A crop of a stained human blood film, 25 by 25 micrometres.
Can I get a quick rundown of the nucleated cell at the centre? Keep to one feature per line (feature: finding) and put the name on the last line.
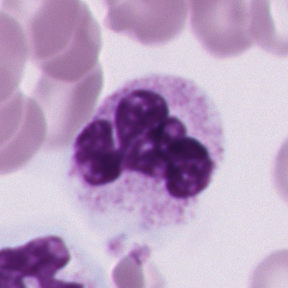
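Nuclear lobes: arc across upper middle; wider cytoplasm band below
Chromatin: dark purple, coarsely clumped
Cytoplasm: pale pink-lilac, not blue
Granules: fine, small, pink-violet, filling cytoplasm
Name: segmented neutrophil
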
